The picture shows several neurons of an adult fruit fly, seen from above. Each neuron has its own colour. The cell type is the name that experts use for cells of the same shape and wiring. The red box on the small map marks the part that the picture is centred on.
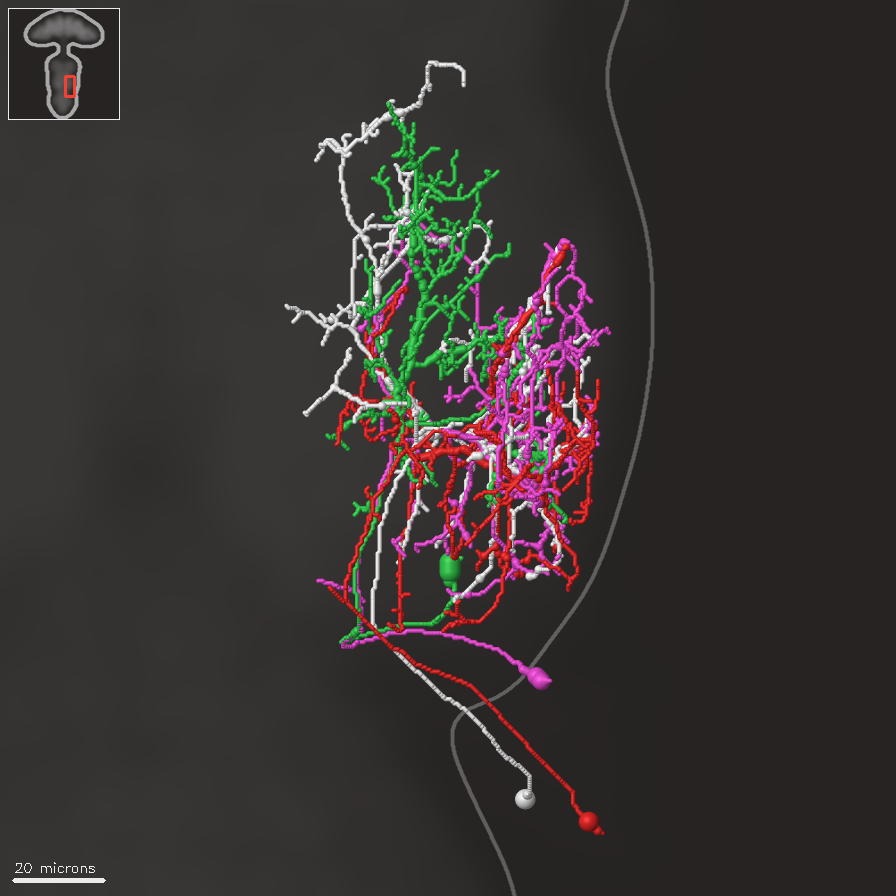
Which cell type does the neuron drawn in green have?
IN20A.22A065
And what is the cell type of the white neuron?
IN20A.22A057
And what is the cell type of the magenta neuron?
IN20A.22A043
